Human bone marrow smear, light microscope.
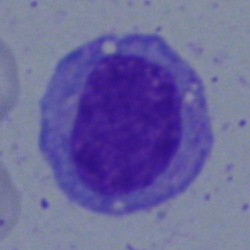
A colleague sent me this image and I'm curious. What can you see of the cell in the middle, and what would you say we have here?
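See how this one's outline is a bit angular rather than smoothly round. Its chromatin is finely granular and deep purple, and the cytoplasm has no granules, just a few small clear vacuoles near the cell edge. It's a monocyte.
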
